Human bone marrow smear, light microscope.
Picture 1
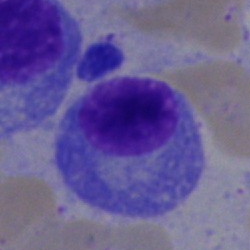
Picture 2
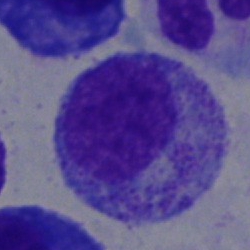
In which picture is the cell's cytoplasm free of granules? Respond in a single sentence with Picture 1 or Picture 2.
The cytoplasm of the cell in picture 1 is free of visible granules.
